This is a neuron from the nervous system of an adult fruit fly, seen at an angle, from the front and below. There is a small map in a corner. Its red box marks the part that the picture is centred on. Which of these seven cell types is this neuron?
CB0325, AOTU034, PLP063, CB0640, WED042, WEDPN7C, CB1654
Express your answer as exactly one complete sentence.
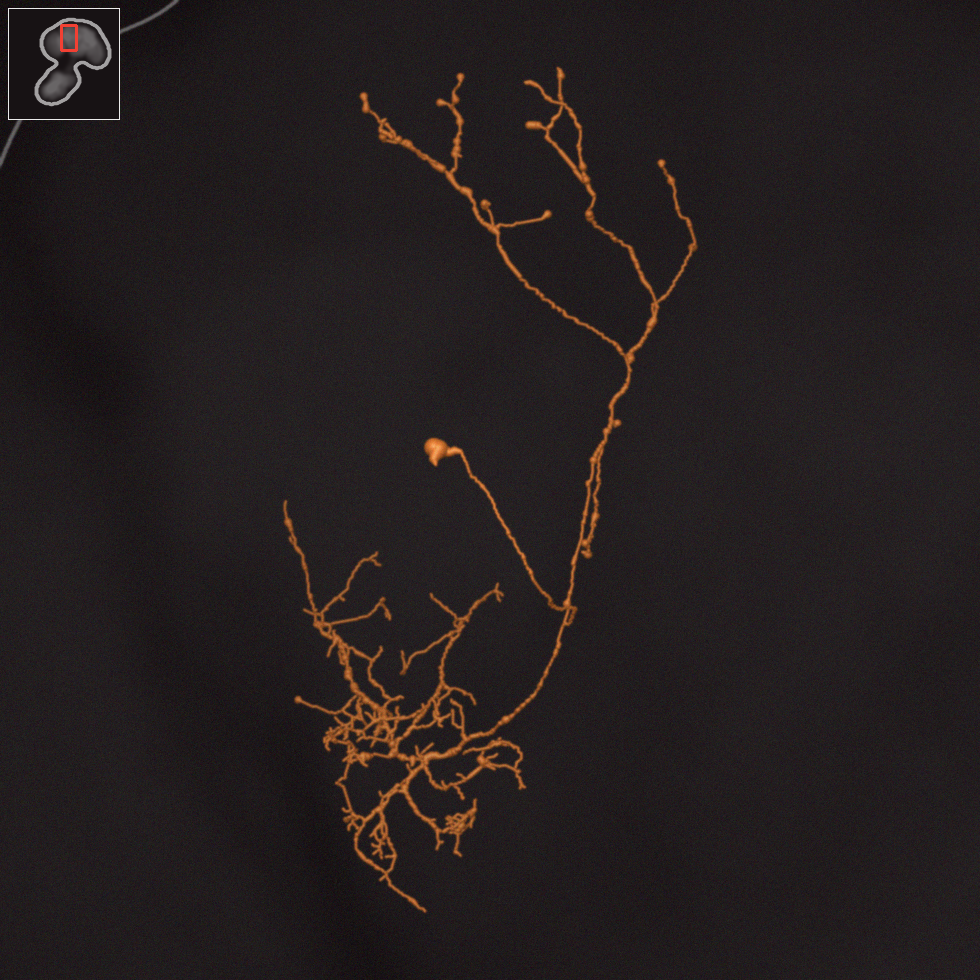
It is AOTU034 that this neuron is, by cell type.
